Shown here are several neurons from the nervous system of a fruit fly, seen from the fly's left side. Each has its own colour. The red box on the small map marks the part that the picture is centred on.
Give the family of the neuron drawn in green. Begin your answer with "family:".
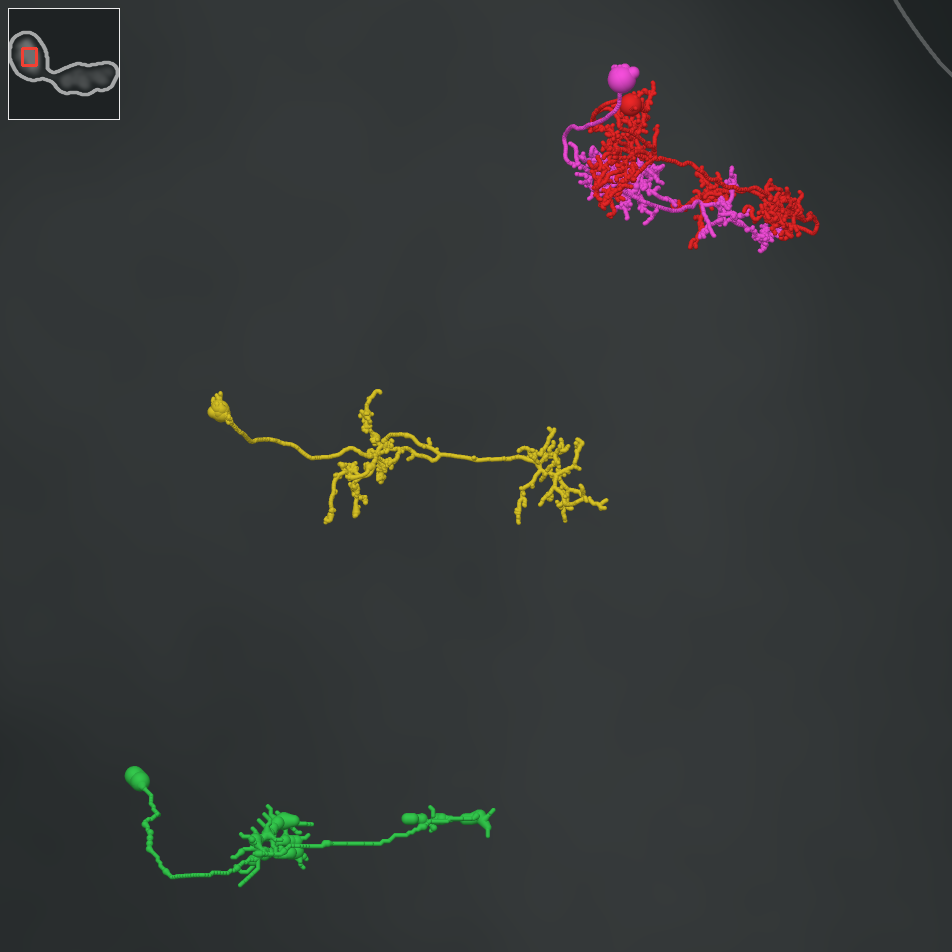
family: Mi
